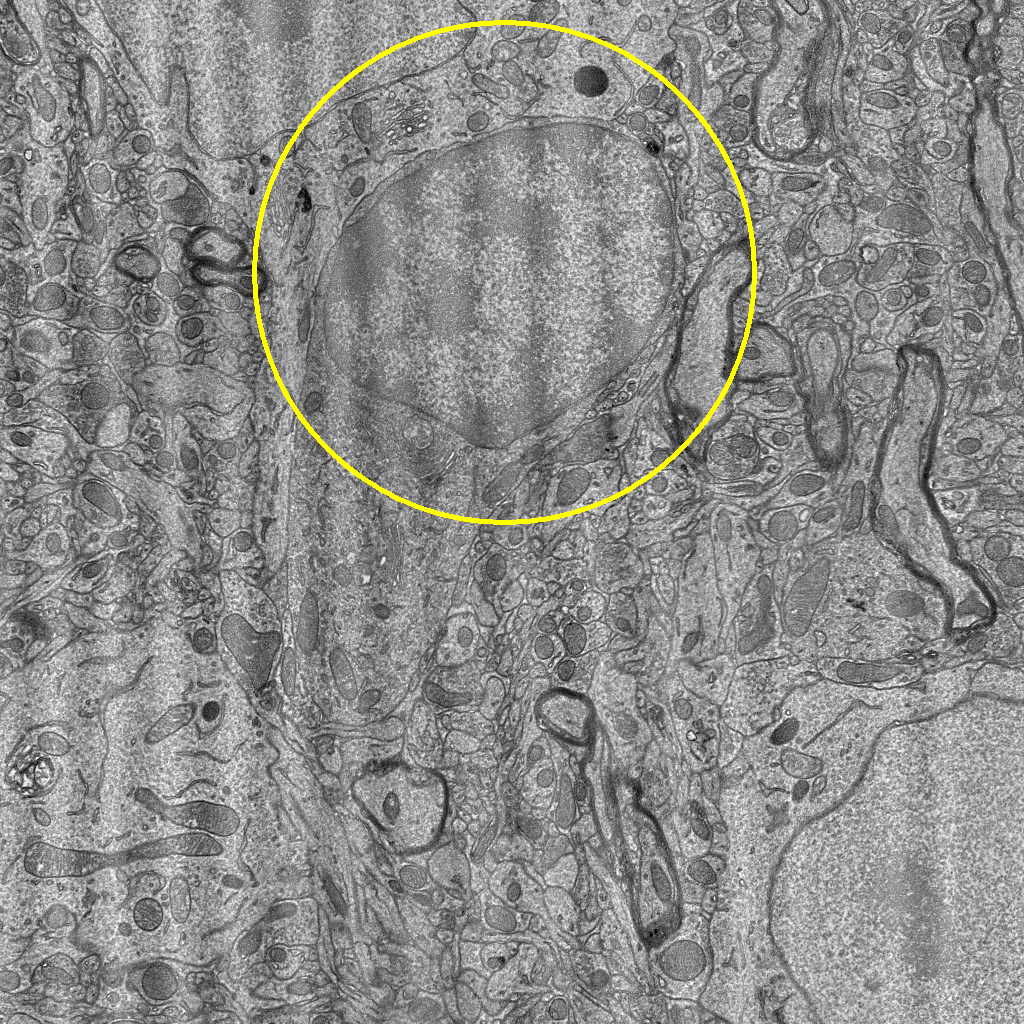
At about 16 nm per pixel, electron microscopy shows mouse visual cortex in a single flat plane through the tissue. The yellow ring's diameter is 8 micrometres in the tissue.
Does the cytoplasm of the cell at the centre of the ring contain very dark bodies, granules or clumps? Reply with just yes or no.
Yes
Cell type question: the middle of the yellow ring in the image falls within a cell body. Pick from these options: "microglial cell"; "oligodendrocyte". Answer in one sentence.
The cell body at the center of the ring belongs to an oligodendrocyte.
